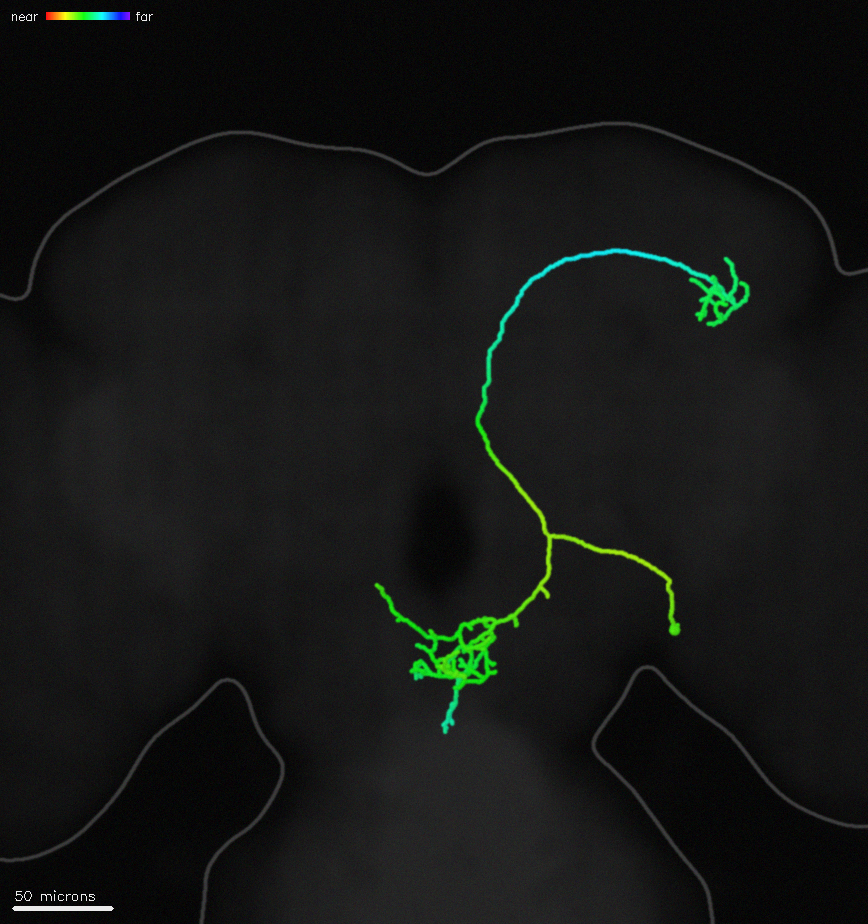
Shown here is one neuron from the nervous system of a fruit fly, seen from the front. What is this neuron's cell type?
GNG438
